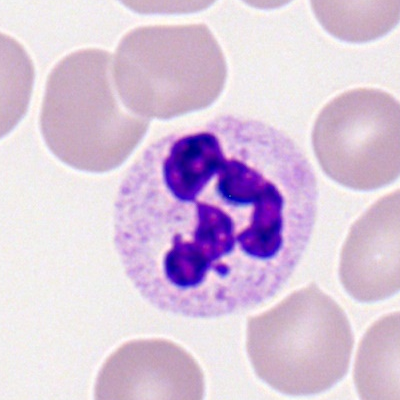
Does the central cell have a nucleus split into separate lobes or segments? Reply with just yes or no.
Yes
